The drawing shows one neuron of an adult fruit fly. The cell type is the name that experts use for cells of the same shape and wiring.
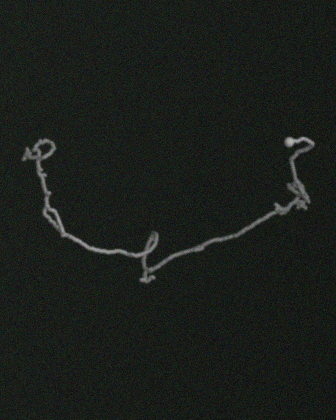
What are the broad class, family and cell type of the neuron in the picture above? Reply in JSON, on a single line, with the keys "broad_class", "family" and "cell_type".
{"broad_class": "central-brain intrinsic neuron", "family": "class Kenyon Cell", "cell_type": "KCg-d"}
